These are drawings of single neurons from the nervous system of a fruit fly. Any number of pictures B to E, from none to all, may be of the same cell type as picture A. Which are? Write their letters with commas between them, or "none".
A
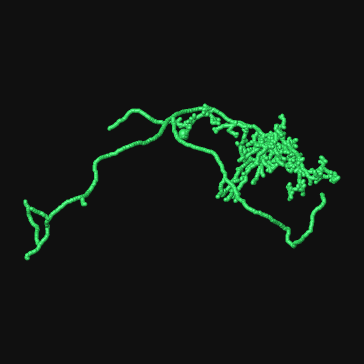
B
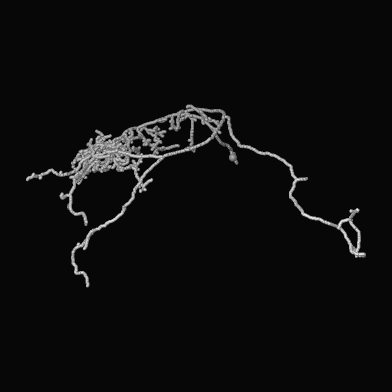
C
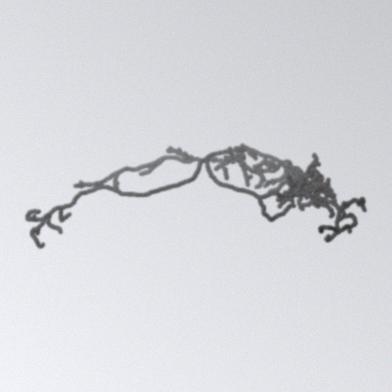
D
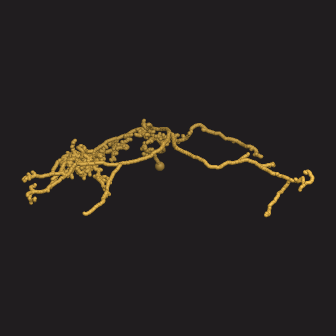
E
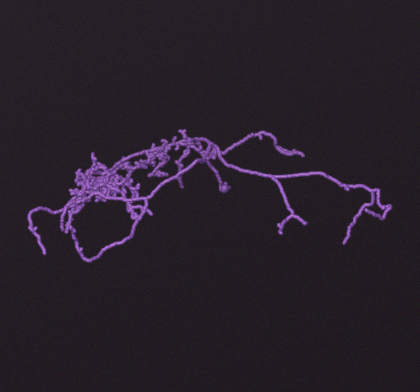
B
